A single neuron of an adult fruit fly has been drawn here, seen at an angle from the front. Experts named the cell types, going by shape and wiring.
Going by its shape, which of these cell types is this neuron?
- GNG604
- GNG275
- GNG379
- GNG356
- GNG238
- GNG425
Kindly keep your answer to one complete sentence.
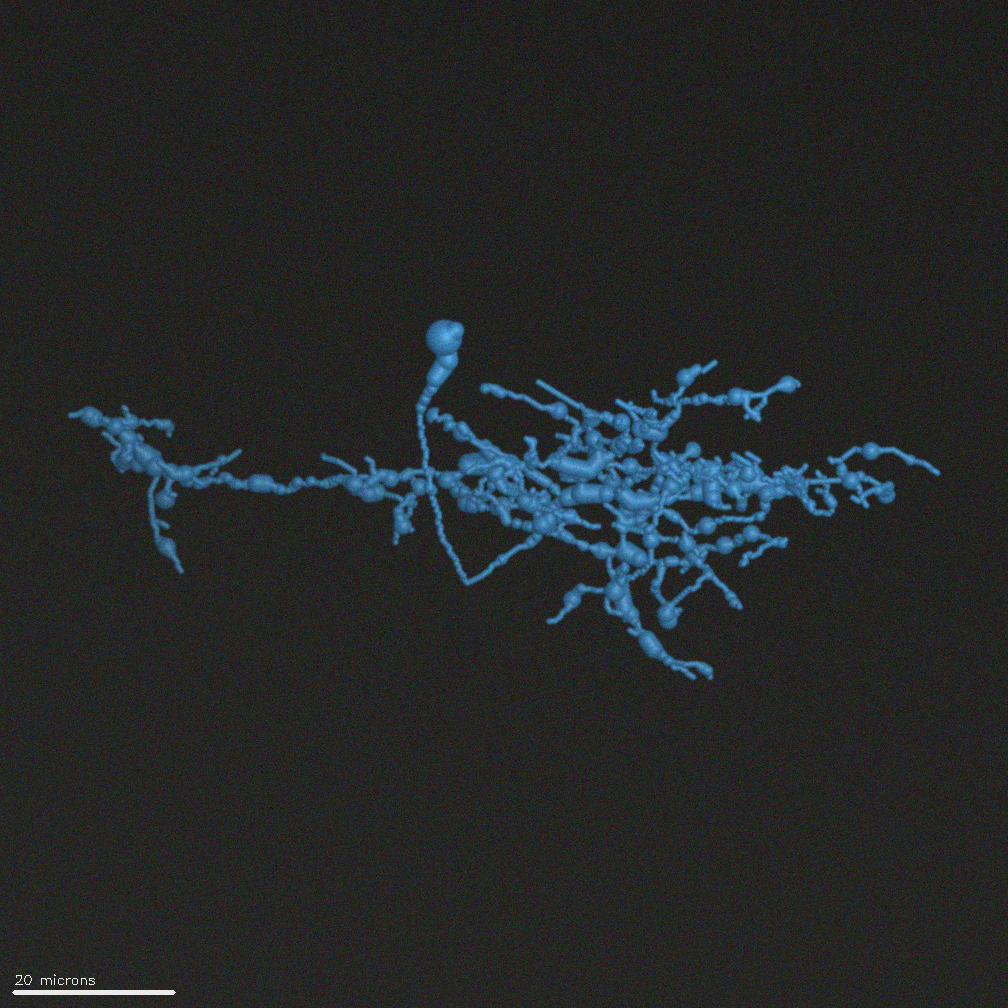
This neuron is included in the cell type GNG238.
